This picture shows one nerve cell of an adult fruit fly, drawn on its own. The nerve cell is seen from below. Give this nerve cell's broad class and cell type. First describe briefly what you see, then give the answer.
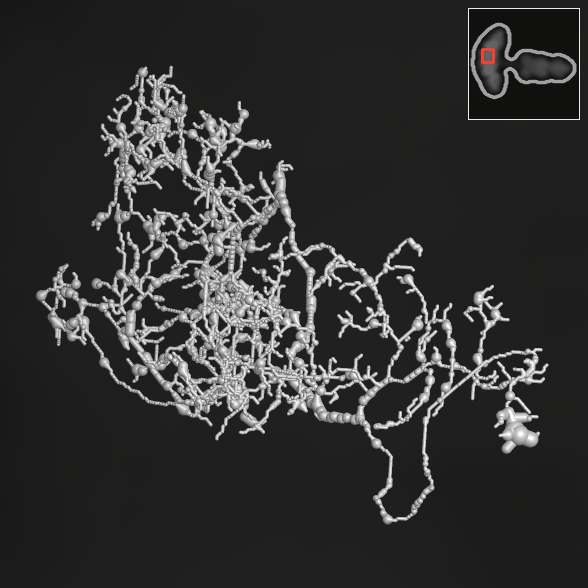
It lies in the brain. The cell body is at the lower right of the picture. The picture shows more than a hundred branch ends. This is a central-brain intrinsic neuron. The cell type is GNG317.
